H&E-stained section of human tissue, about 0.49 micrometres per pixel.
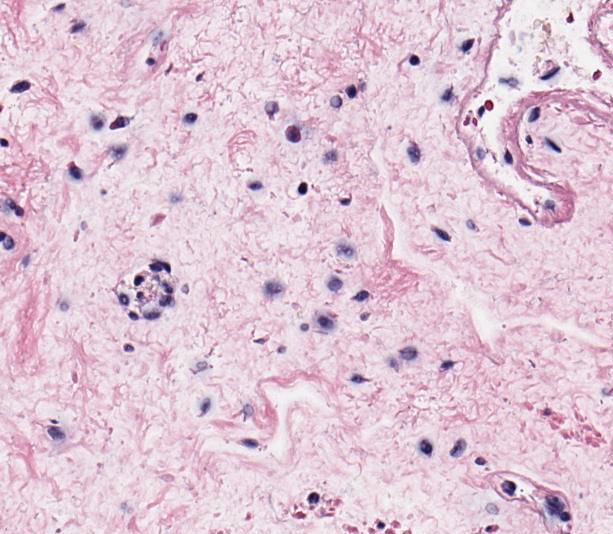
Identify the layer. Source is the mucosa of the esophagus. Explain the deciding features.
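What we're looking at is loose connective tissue. The background everywhere is a pale pink, finely fibrillary and finely vacuolated matrix.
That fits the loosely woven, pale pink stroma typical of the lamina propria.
Left of the middle sits a small round cluster of closely grouped nuclei, and no epithelium, glands or fat cells appear.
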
